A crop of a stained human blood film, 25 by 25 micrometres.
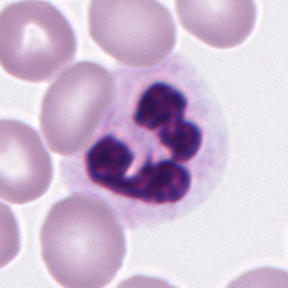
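Segmented neutrophil, the central cell in a stained smear of human peripheral blood. Its chromatin is dense, coarsely clumped and dark purple, and no nucleoli can be seen in the nucleus. The plentiful cytoplasm is pale pinkish-lilac and holds fine, faint pinkish granules.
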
